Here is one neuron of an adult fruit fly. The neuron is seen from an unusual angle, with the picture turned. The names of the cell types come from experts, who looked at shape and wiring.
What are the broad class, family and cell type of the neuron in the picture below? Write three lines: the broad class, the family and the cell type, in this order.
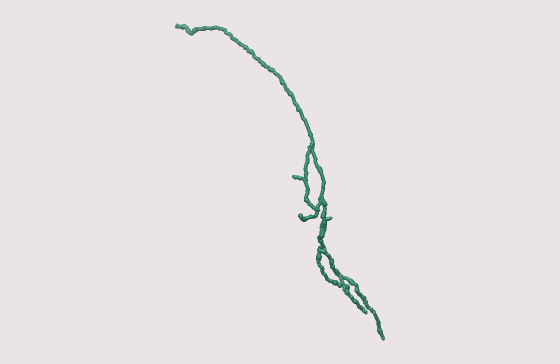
sensory neuron entering the brain
class mechanosensory
JO-ED2_b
